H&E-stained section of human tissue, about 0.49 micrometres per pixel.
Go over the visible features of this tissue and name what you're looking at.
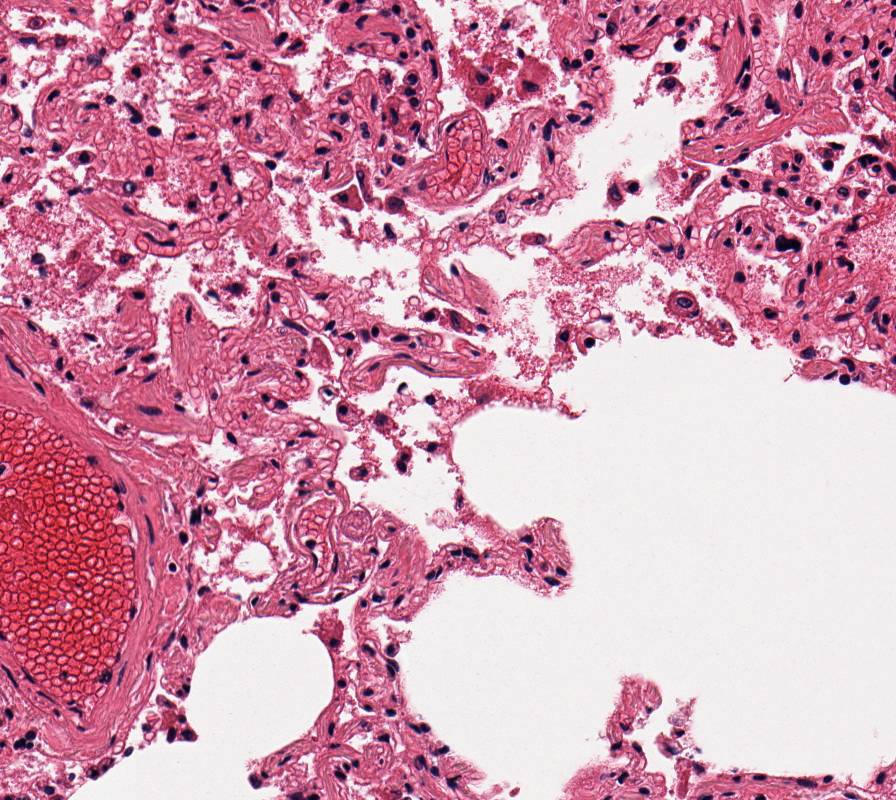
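Meshwork of thin branching septa around irregular spaces, more compact in upper half. Many smaller upper spaces hold pale pink granular material. Septal nuclei small, dark, oval to elongated. Large vessel at left: pink fibromuscular wall, flattened elongated nuclei circling lumen. Tissue: lung.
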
